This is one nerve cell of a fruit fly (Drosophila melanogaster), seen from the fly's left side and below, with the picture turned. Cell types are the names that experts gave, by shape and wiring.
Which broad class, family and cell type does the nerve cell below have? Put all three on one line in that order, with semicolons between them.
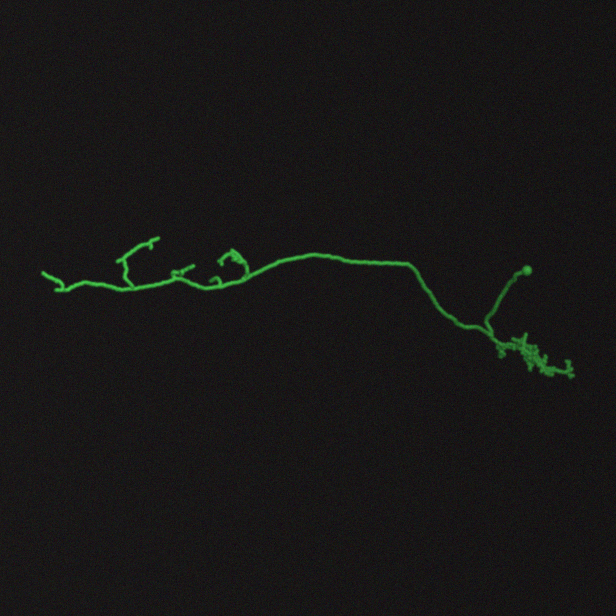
descending neuron; hemilineage LB12; DNg01_d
